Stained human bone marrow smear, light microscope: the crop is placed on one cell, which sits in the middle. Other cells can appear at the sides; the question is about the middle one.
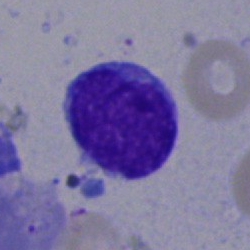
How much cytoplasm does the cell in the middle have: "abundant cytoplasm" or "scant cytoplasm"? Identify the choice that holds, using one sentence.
A narrow rim is all the cytoplasm this cell has.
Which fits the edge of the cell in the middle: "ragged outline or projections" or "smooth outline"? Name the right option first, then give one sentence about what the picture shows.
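Smooth outline. The cell is round to slightly oval with a smooth edge.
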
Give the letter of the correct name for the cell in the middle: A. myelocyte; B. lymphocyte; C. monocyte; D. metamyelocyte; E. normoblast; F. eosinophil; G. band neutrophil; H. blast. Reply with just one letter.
H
